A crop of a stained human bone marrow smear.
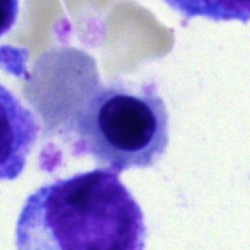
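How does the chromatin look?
Dense, very dark purple throughout the nucleus.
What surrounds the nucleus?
A moderate rim of pale blue-lavender cytoplasm, wider right and below than upper left.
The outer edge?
Irregular, slightly fuzzy.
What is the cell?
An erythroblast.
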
